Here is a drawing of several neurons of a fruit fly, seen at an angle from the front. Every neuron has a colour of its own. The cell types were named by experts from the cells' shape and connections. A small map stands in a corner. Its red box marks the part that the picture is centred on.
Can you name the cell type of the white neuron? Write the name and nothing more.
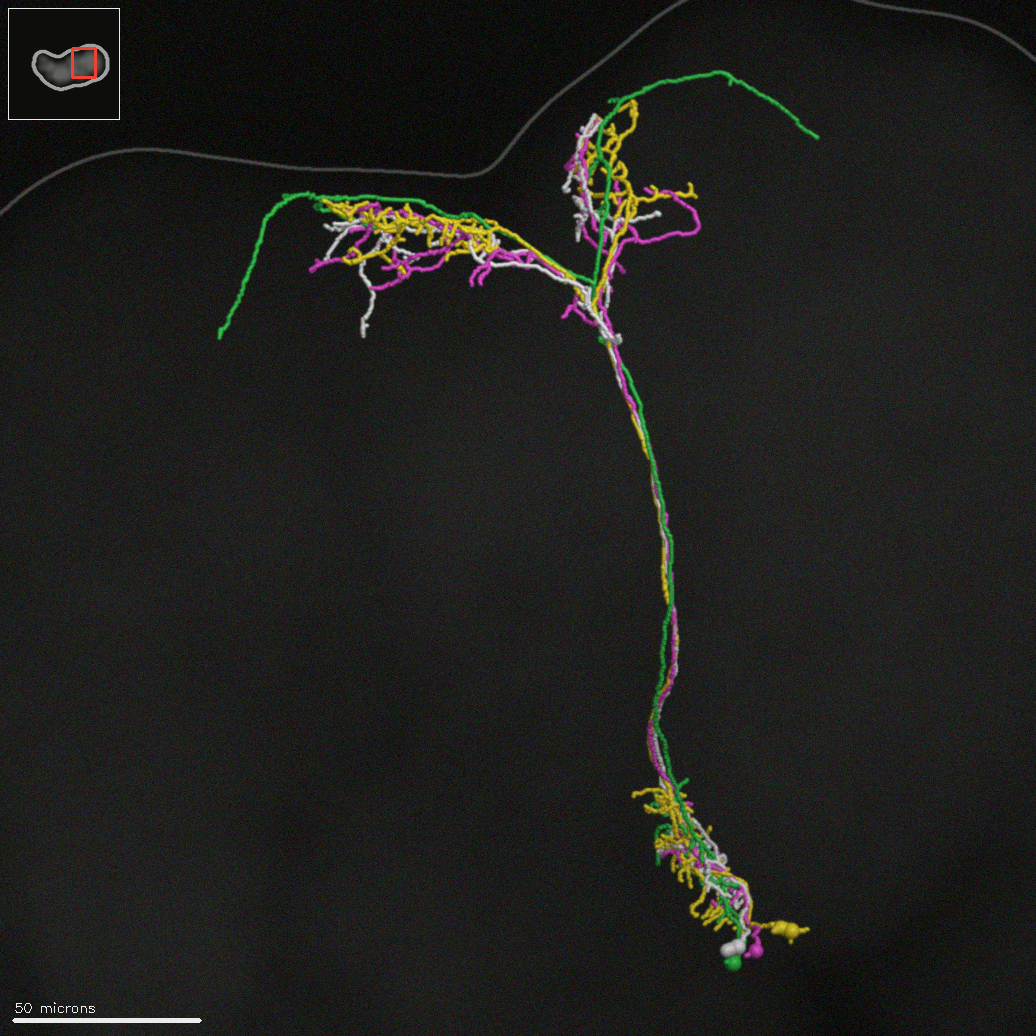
CB1537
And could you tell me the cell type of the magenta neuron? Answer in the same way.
CB1008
